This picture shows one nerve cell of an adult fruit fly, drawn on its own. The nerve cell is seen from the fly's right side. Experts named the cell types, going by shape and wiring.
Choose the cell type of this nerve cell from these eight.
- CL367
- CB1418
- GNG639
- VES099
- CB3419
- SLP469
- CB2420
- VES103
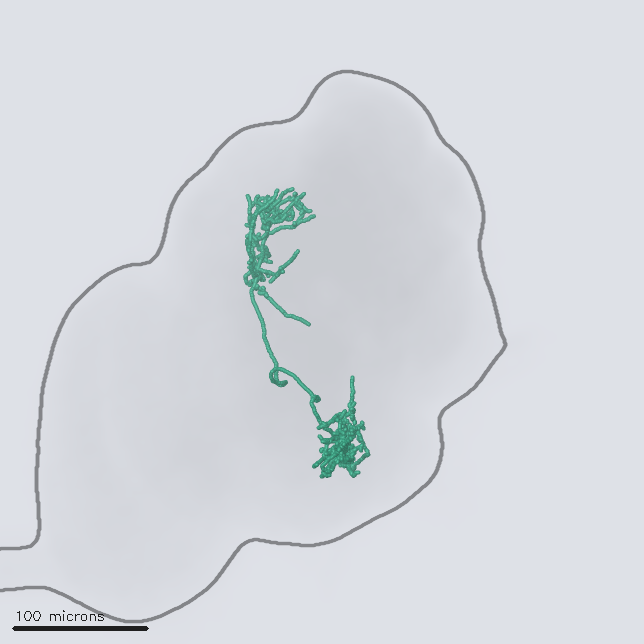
GNG639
